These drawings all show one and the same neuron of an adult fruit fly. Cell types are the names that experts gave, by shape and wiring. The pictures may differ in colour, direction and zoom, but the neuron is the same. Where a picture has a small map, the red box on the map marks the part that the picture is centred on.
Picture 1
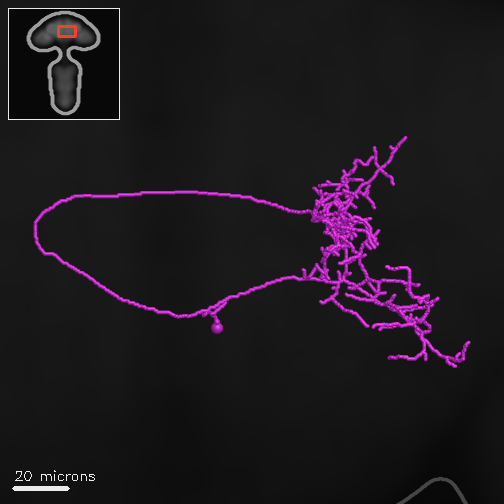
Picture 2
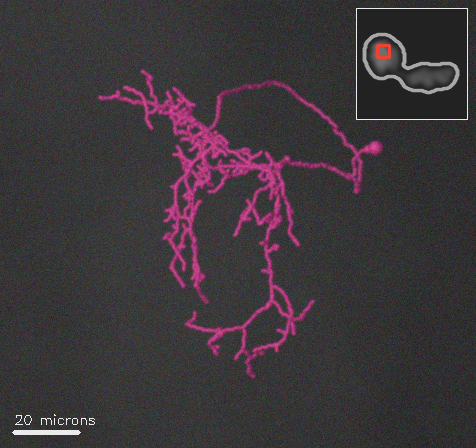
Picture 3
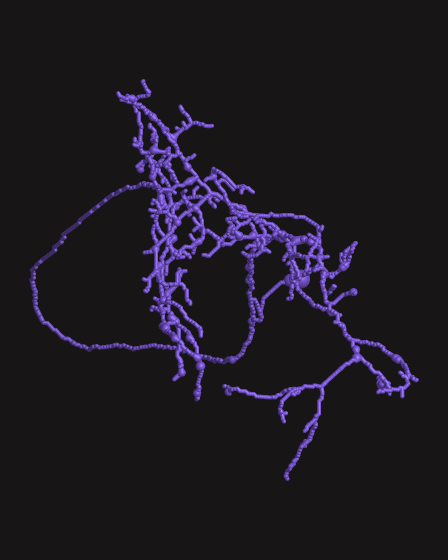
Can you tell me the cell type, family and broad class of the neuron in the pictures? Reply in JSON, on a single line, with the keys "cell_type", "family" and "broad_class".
{"cell_type": "CB4070", "family": "hemilineage DM1_dorsal", "broad_class": "central-brain intrinsic neuron"}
